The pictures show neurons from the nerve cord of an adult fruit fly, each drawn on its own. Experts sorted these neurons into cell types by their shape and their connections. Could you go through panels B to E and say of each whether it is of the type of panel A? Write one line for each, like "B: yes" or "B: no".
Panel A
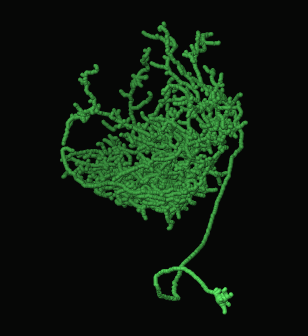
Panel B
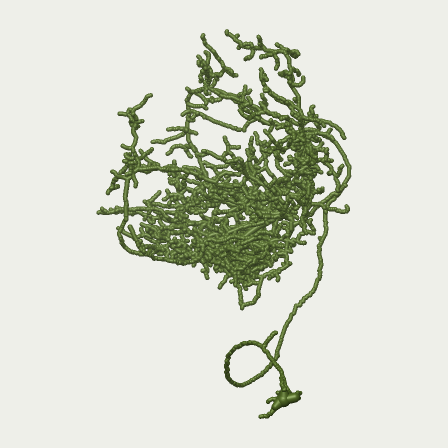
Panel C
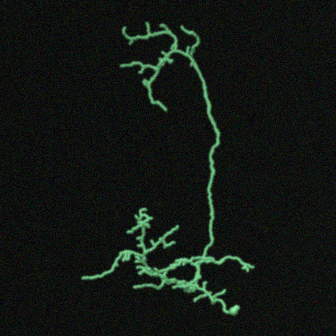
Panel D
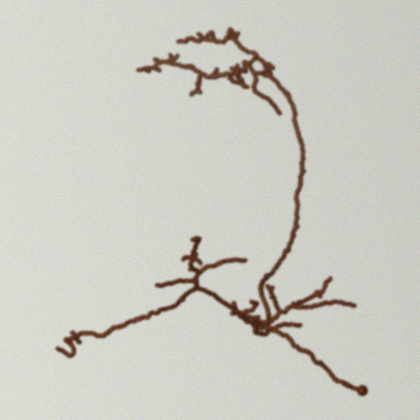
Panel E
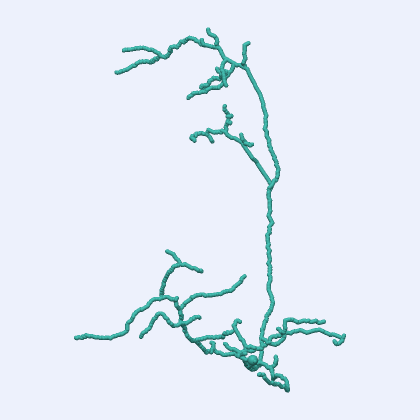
B: yes
C: no
D: no
E: no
